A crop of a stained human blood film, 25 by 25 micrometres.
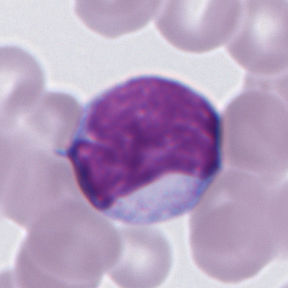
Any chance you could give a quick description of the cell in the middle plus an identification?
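Roughly round cell, about 14 micrometres across, with one small pointed projection on its left edge. The nucleus takes up the upper part and about 70% of the area, its lower border curving across the cell above the cytoplasm. That cytoplasm is a pale bluish-grey crescent at the bottom, with just a faint fine speckling and no coarse granules. You're looking at a large granular lymphocyte.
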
